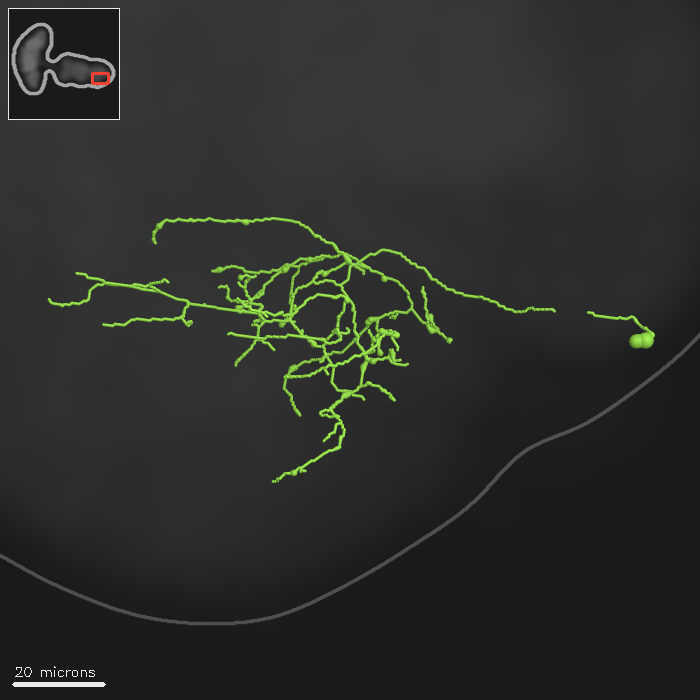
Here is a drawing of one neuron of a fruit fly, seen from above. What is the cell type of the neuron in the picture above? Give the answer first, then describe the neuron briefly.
Its cell type is IN01B077_b. It is a nerve-cord intrinsic neuron. It lies in the nerve cord. The cell body is on the right of the picture. By the scale bar it is about 140 microns wide in this view.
